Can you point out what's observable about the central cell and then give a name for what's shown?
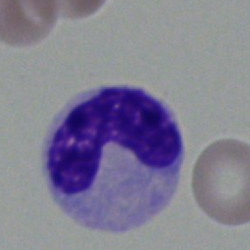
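Notice how the nucleus sits mainly in the upper part of the cell, bent into a horseshoe with its hollow facing downward, and no nucleoli are visible. The outline is round and smooth. You are looking at a band neutrophil.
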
